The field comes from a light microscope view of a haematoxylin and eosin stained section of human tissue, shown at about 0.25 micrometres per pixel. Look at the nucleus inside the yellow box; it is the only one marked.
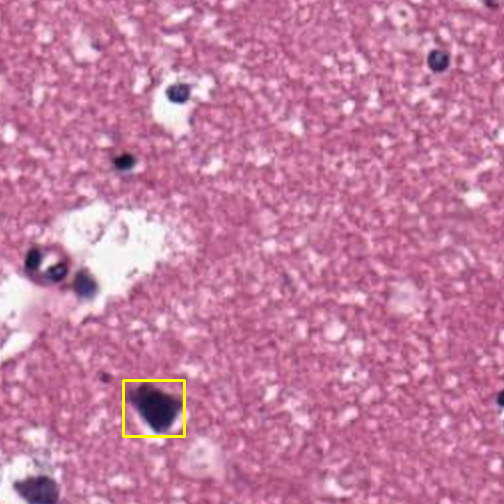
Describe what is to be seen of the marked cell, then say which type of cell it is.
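It is stained a dense, nearly uniform dark purple, darker than the other nuclei in the field, so no separate nucleus or pale cytoplasm can be told apart within it. A narrow clear white rim separates it from the surrounding tissue, most obvious along its lower edges. It lies alone in the finely speckled, vacuolated pink background, with a pale, faintly outlined rounded profile just below and to its right. This is a neuron.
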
